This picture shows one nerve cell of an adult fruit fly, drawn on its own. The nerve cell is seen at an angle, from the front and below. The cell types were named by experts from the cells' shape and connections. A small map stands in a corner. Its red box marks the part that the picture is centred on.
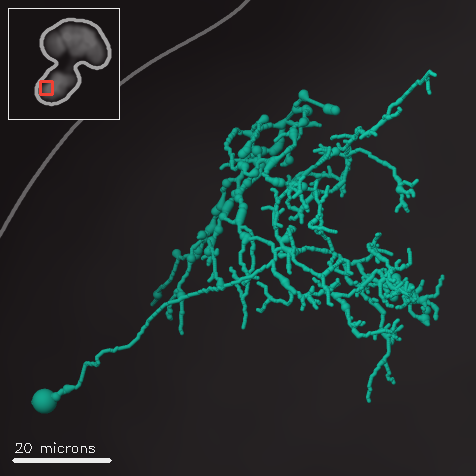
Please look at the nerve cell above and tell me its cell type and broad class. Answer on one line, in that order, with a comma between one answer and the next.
INXXX400, nerve-cord intrinsic neuron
